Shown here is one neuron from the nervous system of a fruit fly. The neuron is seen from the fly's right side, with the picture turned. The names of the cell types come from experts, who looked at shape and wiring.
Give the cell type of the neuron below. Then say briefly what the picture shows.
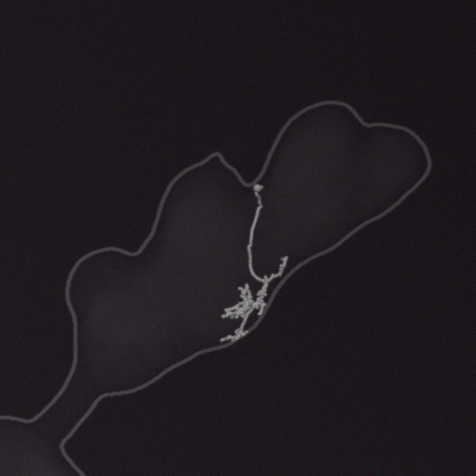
The cell type is IN03B073. This is a nerve-cord intrinsic neuron. The cell body is in the middle of the picture. In this view it is taller than it is wide.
